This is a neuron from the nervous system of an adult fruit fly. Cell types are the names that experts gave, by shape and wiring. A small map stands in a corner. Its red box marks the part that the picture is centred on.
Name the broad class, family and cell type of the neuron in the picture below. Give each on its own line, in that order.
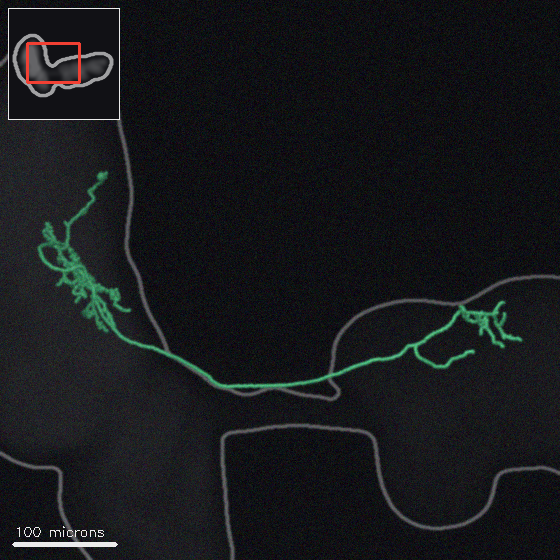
descending neuron
hemilineage PSp3
DNpe010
